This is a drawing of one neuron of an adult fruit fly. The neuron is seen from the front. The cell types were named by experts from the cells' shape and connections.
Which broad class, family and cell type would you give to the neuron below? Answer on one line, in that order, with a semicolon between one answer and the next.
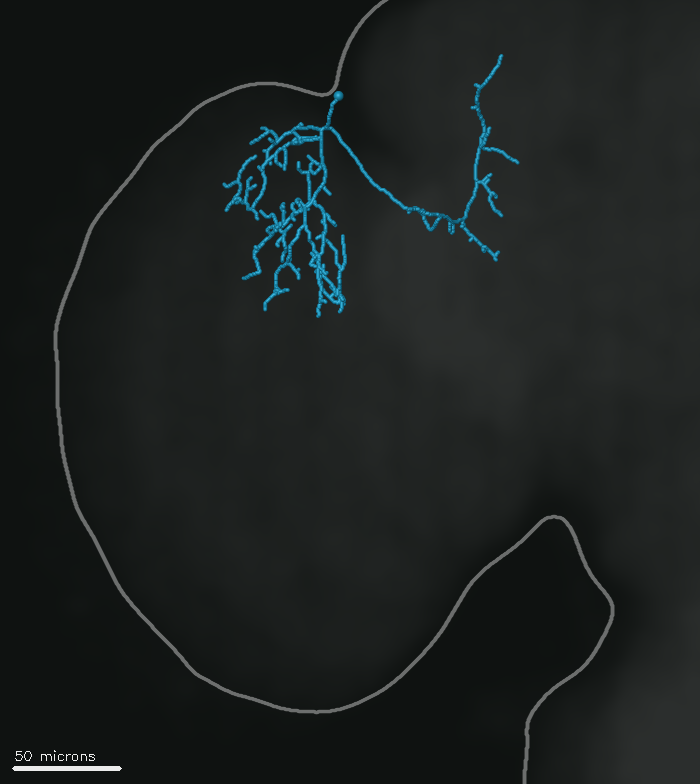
visual projection neuron; MeVP; MeVP14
